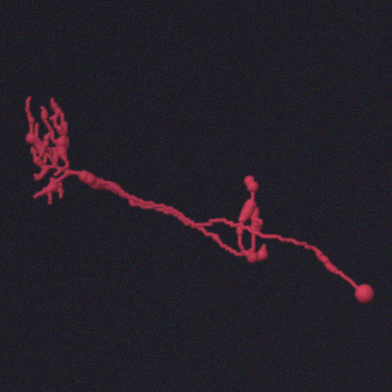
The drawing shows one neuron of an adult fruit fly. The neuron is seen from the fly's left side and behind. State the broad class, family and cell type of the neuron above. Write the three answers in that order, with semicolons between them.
optic-lobe intrinsic neuron; T; T5d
